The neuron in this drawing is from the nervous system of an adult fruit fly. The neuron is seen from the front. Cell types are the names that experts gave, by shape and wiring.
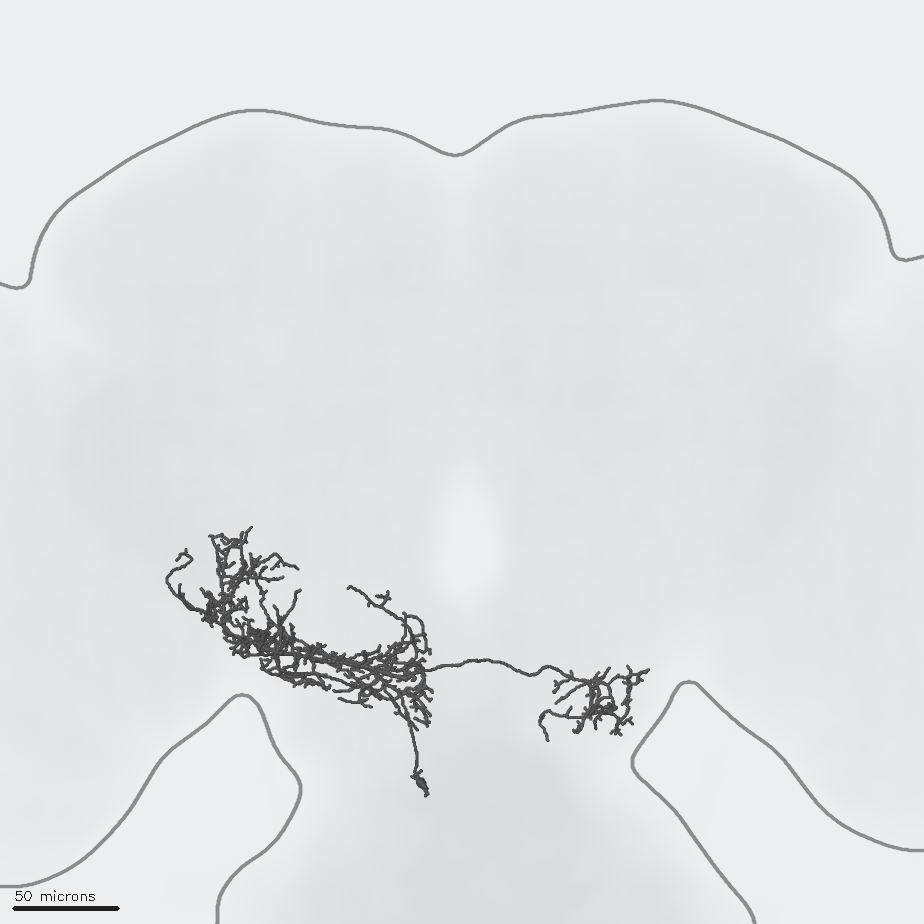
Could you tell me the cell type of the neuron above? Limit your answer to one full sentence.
What this neuron is, by cell type, is GNG633.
